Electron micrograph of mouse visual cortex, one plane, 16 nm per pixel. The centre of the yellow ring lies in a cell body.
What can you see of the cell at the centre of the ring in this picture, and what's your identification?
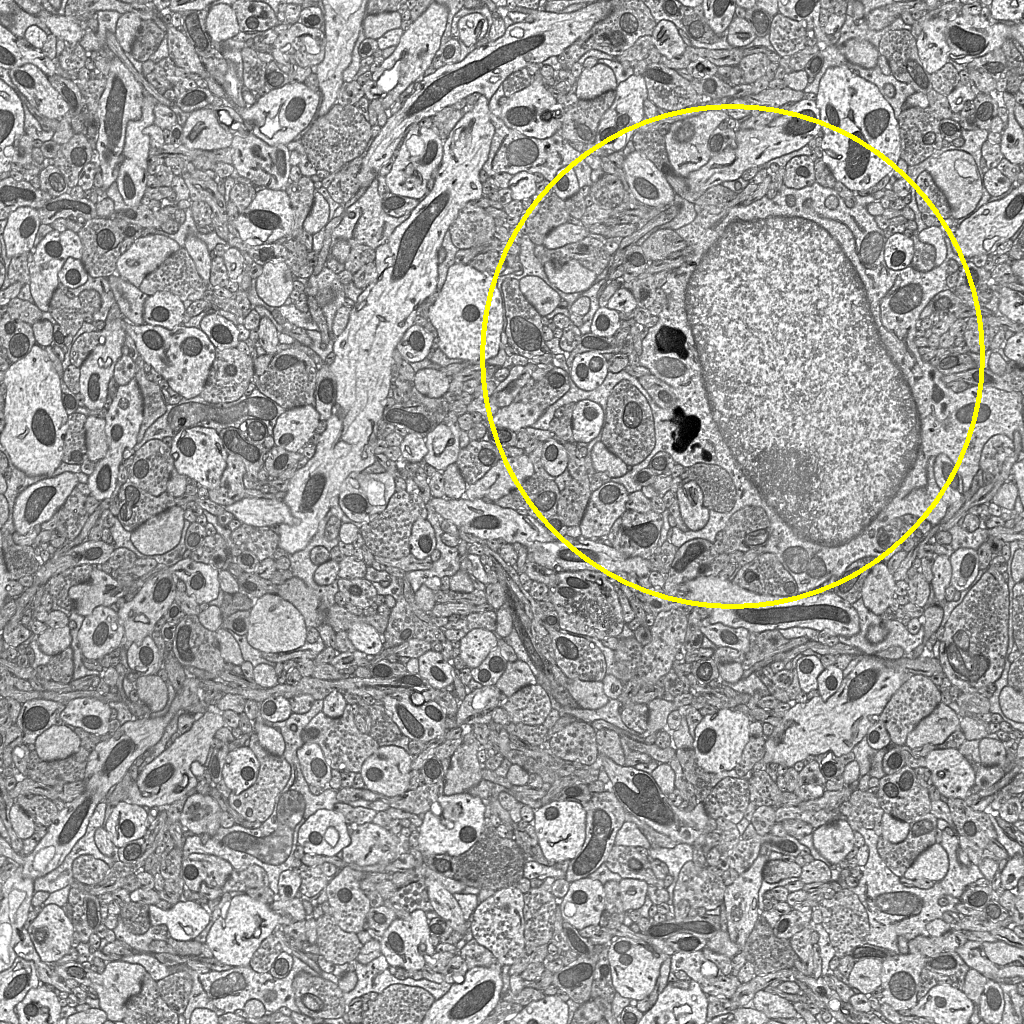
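An elongated oval nucleus, its long axis running from upper left to lower right, lies with its whole outline inside the picture. The nuclear envelope is smooth, with no deep infoldings. Most of the chromatin is pale and finely granular; one darker, denser patch occupies the lower part of the nucleus. This cell is an astrocyte.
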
